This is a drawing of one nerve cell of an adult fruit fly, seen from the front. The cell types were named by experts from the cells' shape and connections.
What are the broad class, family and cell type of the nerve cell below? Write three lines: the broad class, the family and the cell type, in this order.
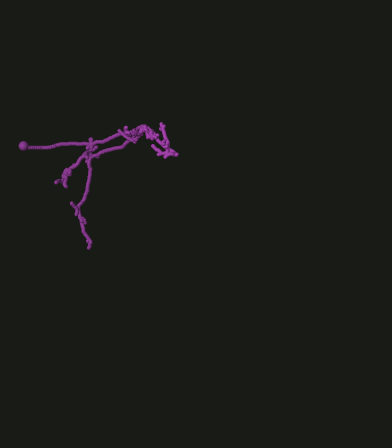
central-brain intrinsic neuron
hemilineage DL2_dorsal
LHPV5g1_a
